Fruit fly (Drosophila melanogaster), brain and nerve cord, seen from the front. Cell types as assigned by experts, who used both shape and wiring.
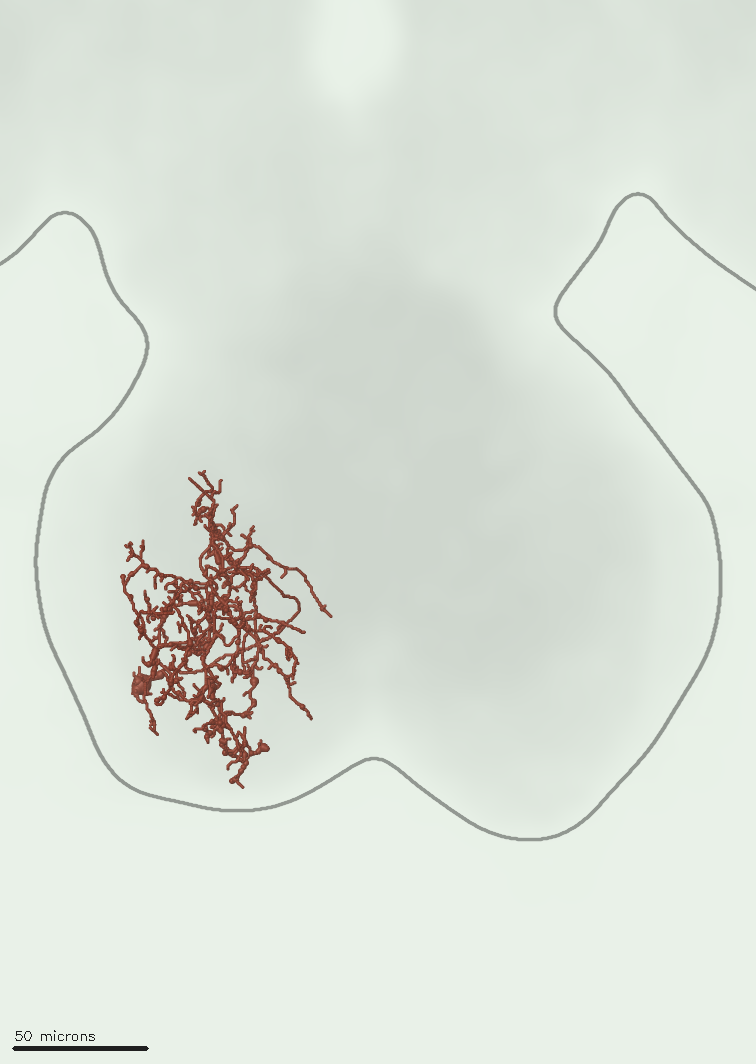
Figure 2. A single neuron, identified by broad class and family: nerve-cord intrinsic neuron; hemilineage 21A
